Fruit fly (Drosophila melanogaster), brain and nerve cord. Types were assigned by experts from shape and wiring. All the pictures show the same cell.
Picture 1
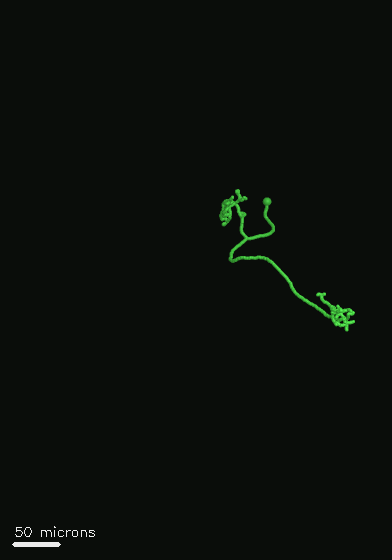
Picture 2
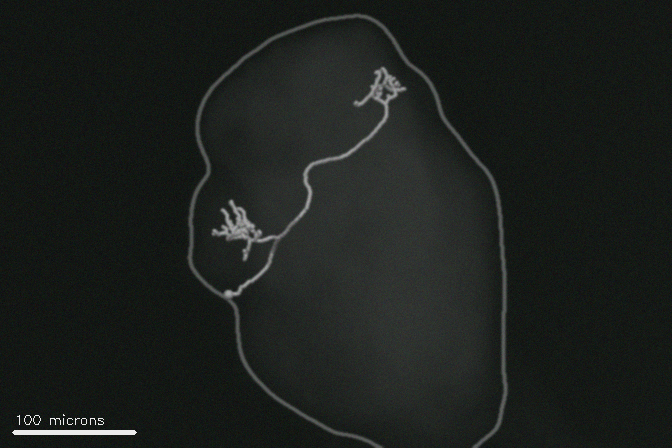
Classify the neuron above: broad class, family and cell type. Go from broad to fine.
central-brain intrinsic neuron; hemilineage ALv1; M_vPNml83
